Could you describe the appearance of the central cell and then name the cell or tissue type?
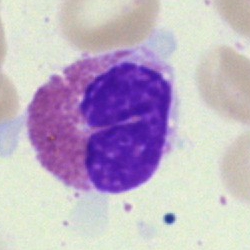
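Starting with the nucleus, it lies toward the right side of the cell, partly split into upper and lower parts by a thin horizontal cleft. Moving to the cytoplasm, on the left side it is pinkish-purple, and it is densely packed with fine granules. This one is an eosinophil.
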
